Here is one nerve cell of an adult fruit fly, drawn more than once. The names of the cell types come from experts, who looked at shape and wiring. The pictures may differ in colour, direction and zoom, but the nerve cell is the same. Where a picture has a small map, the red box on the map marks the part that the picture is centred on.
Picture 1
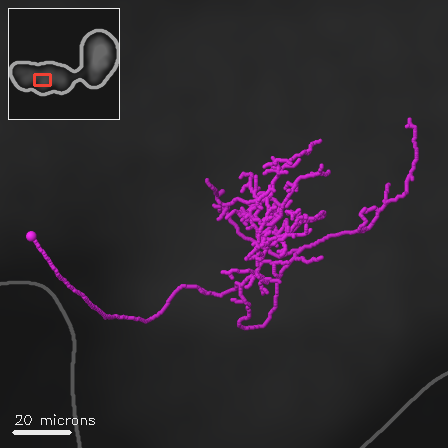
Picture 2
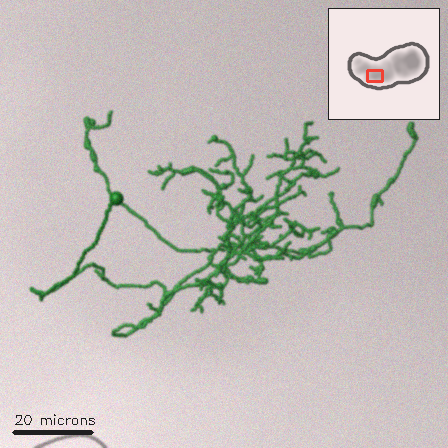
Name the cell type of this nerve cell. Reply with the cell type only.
IN01B054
